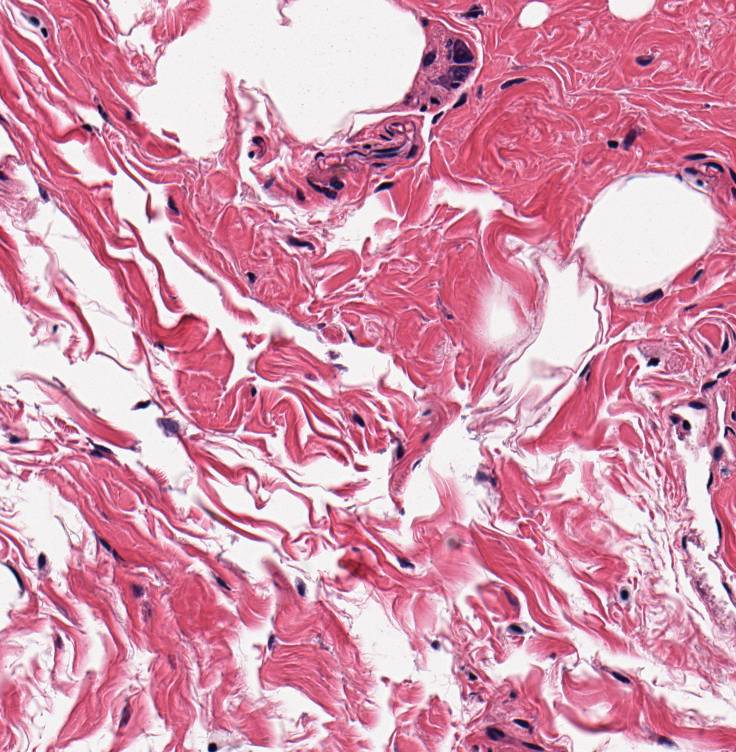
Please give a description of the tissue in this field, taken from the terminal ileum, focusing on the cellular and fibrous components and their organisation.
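The field consists almost entirely of thick, wavy, bright pink collagen bundles. Cells are sparse, mostly small, dark, elongated nuclei lying singly between the bundles. At the top centre, beside the upper clear space, is a small cluster of darker purple nuclei. No epithelium is present.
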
